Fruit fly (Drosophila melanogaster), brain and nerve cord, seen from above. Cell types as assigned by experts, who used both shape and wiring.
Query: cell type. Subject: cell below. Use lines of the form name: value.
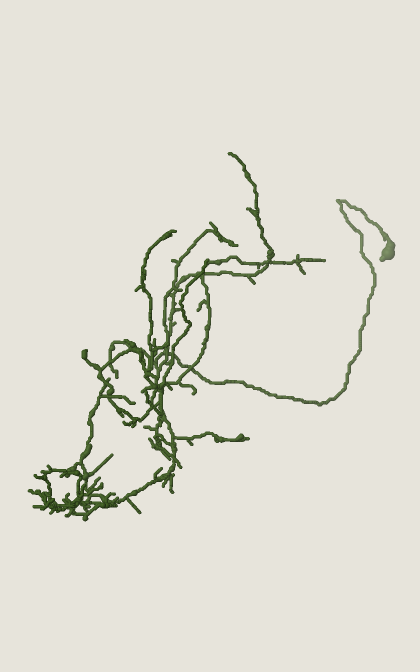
cell type: CB3738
